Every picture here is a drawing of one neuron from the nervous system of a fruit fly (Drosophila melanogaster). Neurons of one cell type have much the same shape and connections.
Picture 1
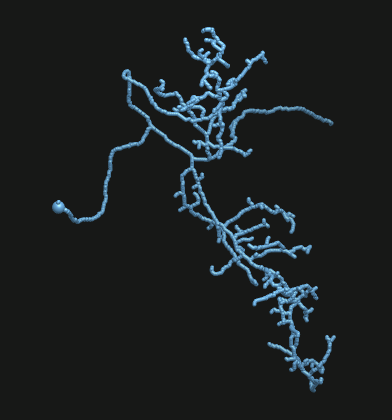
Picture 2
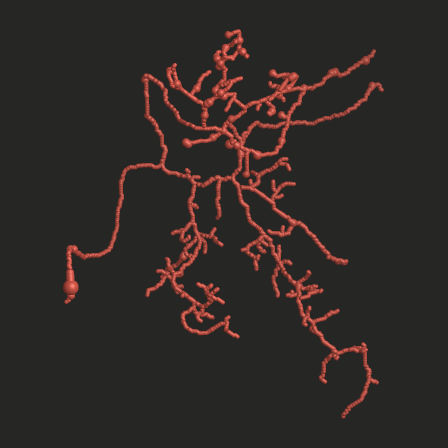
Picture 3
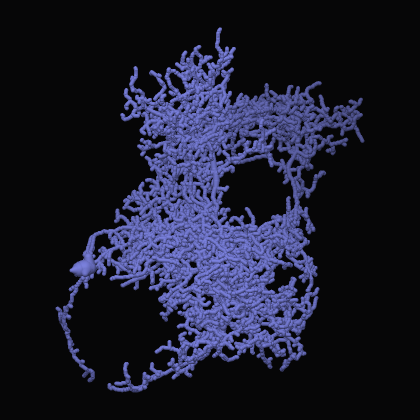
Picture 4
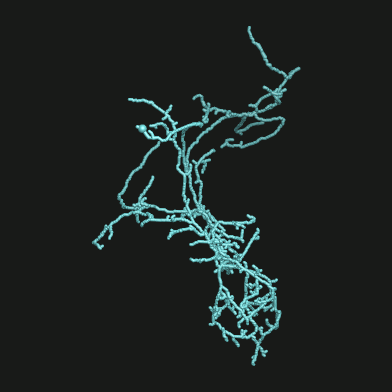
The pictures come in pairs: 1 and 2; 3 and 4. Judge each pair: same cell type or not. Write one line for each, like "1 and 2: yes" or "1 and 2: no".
1 and 2: yes
3 and 4: no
